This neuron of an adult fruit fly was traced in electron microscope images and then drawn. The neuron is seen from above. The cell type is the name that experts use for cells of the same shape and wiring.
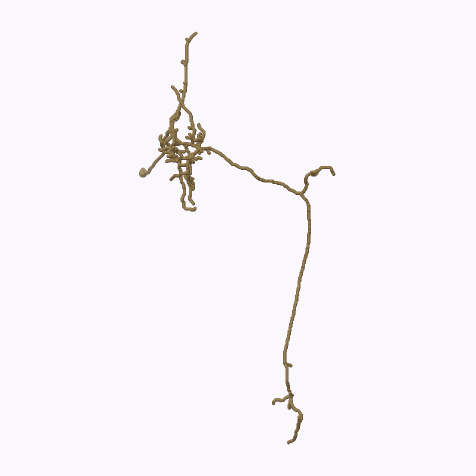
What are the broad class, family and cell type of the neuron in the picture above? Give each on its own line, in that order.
nerve-cord intrinsic neuron
hemilineage 06A
IN06A089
